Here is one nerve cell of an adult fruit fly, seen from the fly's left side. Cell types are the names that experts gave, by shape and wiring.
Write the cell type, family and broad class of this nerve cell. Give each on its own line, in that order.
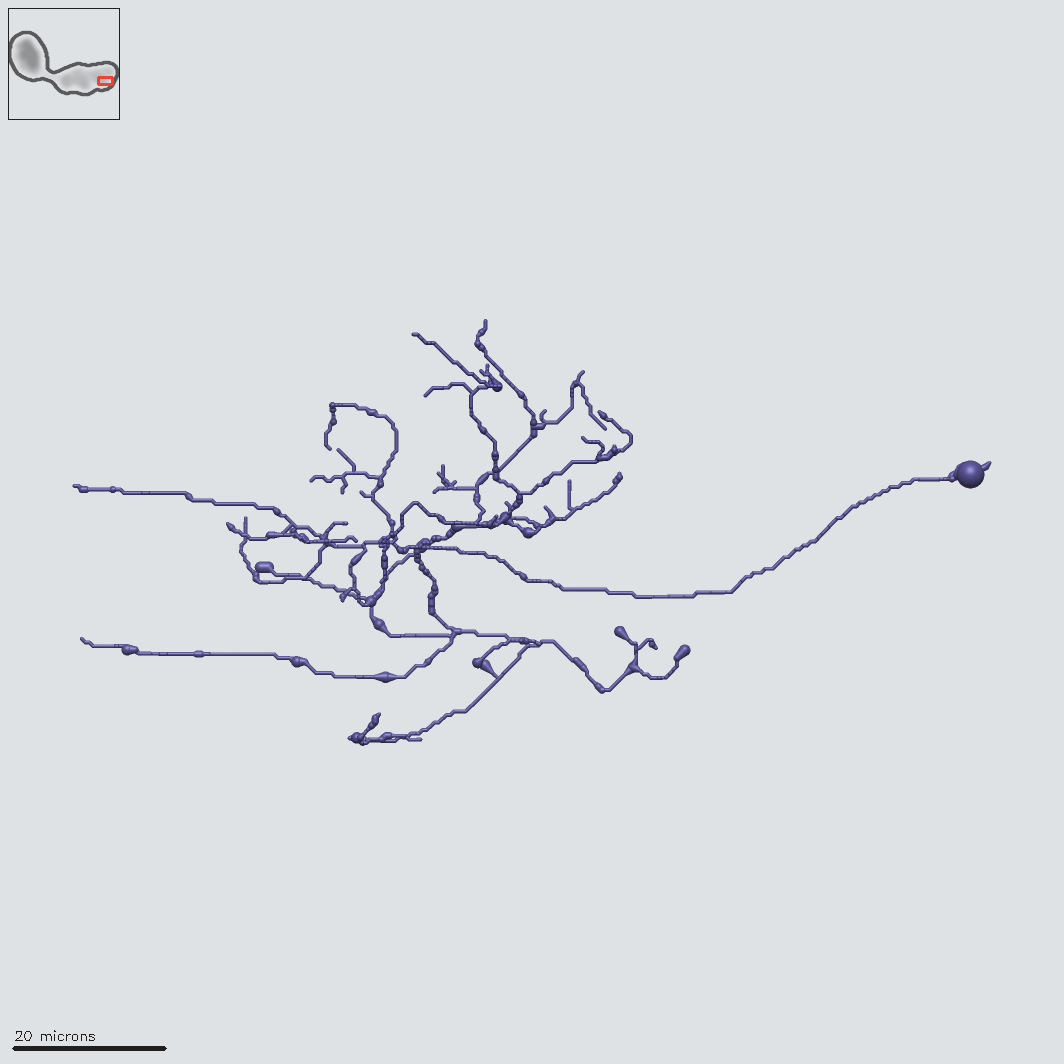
IN01B077_b
hemilineage 01B
nerve-cord intrinsic neuron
